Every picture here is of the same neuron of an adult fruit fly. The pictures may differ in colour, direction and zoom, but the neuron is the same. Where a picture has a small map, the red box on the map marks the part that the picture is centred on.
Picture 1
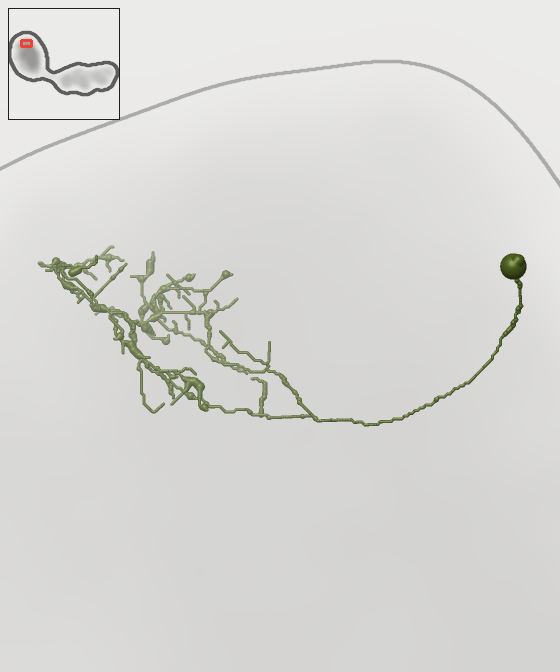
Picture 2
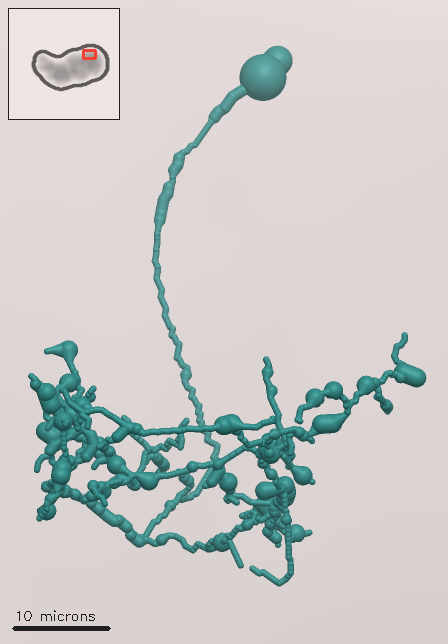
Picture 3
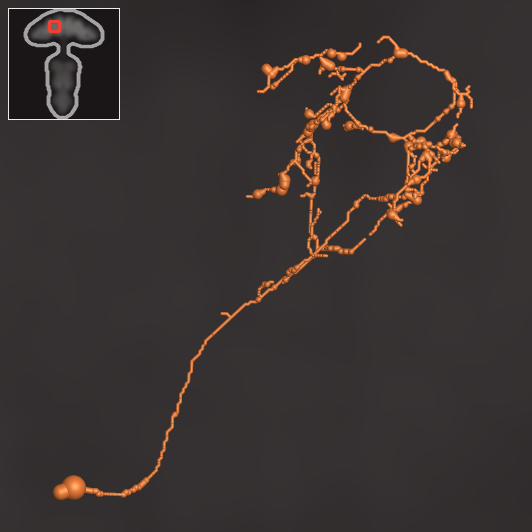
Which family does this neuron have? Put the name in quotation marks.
"hemilineage SLPad1_posterior"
